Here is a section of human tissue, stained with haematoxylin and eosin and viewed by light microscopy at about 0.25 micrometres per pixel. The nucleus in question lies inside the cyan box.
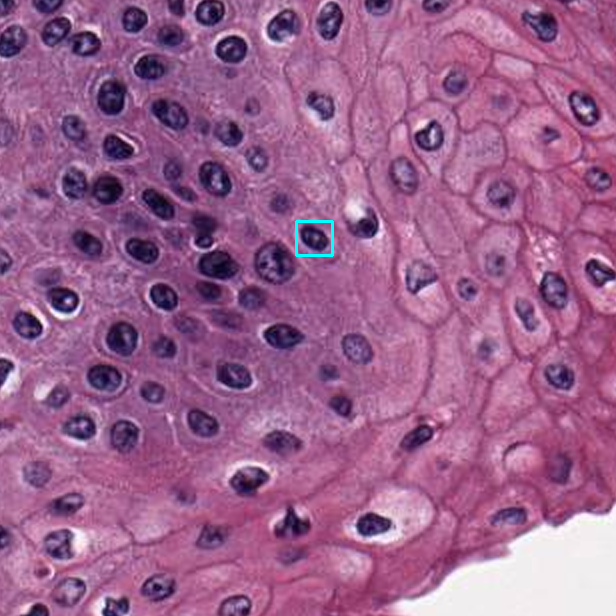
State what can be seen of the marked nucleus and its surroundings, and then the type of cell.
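A narrow pale rim separates the nucleus from the surrounding cytoplasm. The cytoplasm is pink and finely textured, and its boundary with neighbouring cells is faint. The cell sits in a tightly packed sheet, between the crowded, darker nuclei to the left and the larger cells with clearly outlined borders to the right. Type of cell: squamous epithelial cell.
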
